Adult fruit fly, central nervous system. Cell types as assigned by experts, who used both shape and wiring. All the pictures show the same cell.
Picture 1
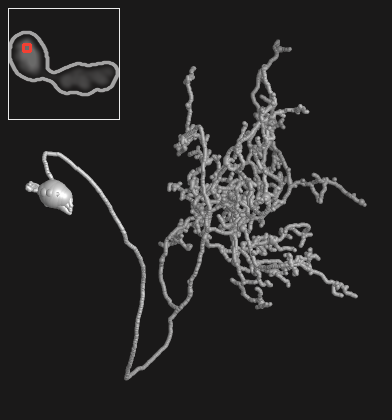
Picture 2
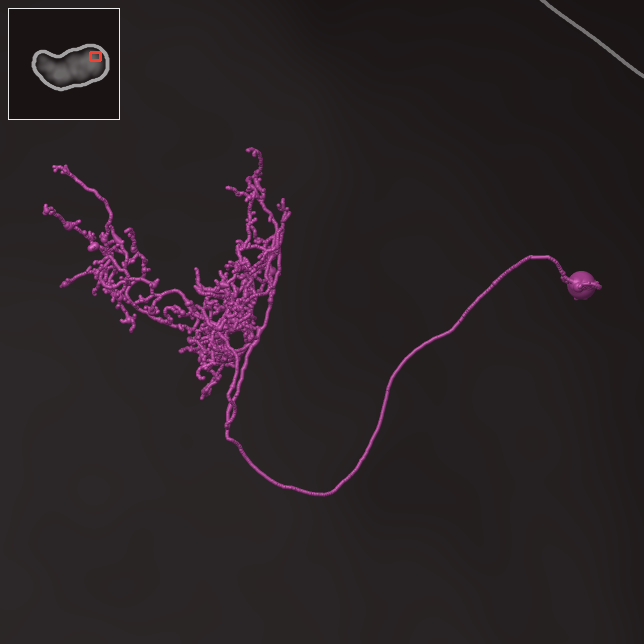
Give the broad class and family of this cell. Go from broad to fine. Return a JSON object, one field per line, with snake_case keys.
{
 "broad_class": "central-brain intrinsic neuron",
 "family": "hemilineage VLPl4_dorsal"
}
